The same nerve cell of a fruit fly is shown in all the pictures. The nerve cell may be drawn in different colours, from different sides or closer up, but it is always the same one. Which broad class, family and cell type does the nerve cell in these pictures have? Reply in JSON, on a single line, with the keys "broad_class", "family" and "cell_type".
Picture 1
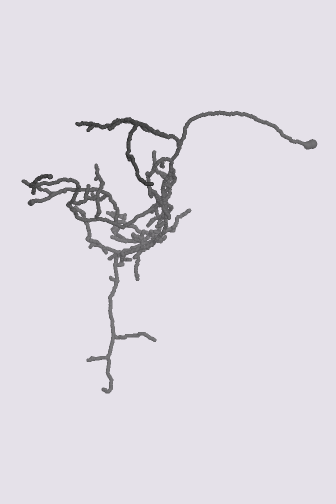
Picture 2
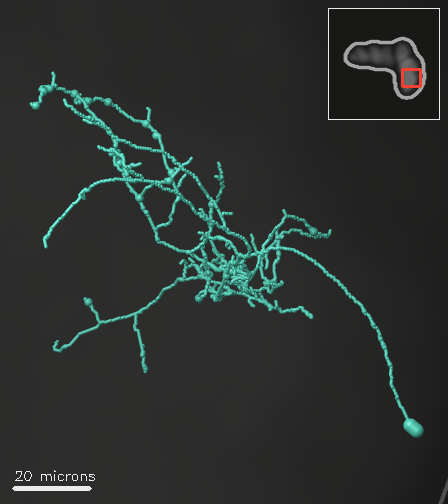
{"broad_class": "central-brain intrinsic neuron", "family": "hemilineage LALa1_anterior", "cell_type": "LAL060_a"}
